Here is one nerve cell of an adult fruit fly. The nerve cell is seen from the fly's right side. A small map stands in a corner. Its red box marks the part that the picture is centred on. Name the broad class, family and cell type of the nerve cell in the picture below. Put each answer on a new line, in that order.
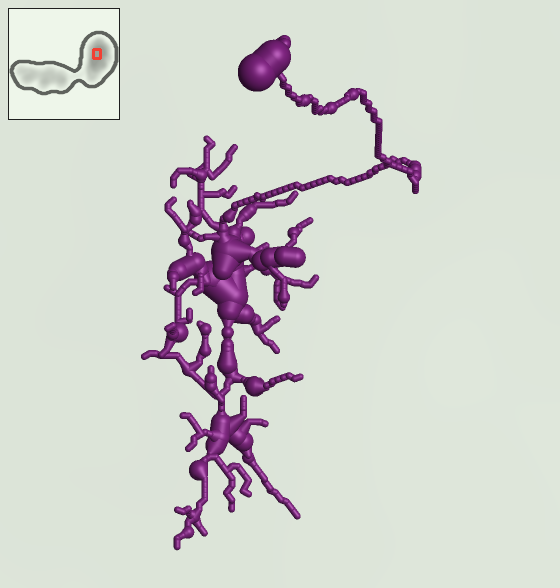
optic-lobe intrinsic neuron
Dm
Dm8a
